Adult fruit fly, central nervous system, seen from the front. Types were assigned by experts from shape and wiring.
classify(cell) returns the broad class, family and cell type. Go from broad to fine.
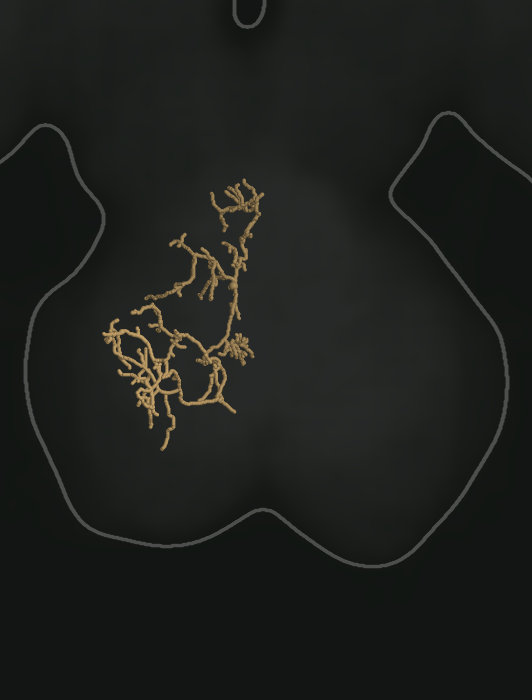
nerve-cord intrinsic neuron; hemilineage 04B; IN04B001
